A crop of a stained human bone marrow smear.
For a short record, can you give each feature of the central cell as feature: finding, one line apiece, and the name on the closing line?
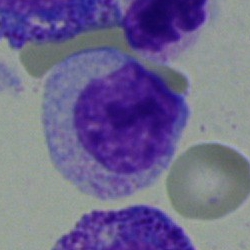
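Chromatin: deep purple, patchy and clumped
Cytoplasm: wide pale blue-grey rim, broadest on the left and lower sides
Granules: fine, purplish, scattered through the cytoplasm
Surface: smooth, without projections
Name: myelocyte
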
